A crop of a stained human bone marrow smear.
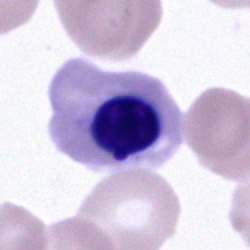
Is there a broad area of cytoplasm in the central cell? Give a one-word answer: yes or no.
Yes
